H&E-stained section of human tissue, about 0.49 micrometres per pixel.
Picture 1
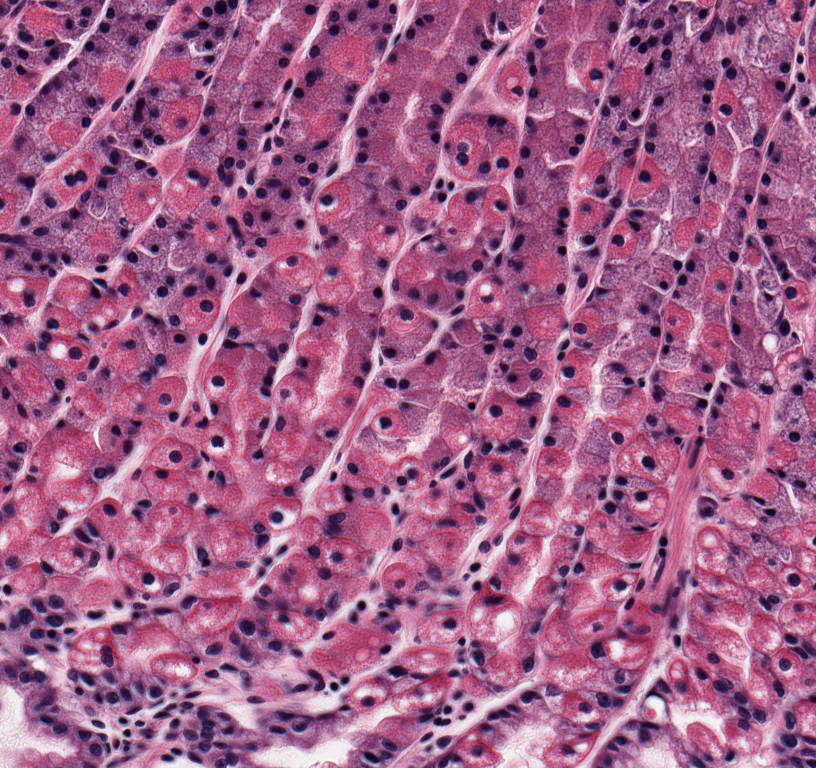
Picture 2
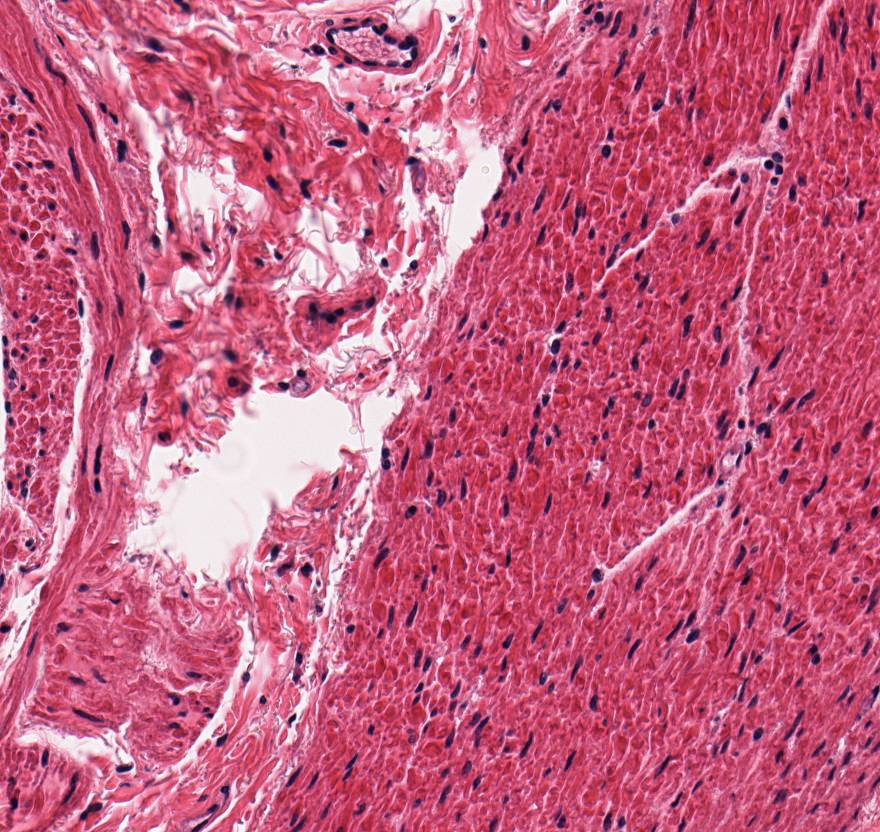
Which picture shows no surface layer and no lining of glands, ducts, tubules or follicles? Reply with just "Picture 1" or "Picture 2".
Picture 2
